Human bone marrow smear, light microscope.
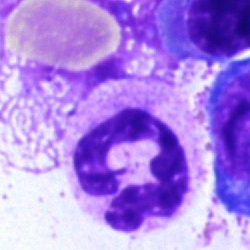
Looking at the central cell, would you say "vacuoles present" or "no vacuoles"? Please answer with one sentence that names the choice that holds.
There is no vacuole to be seen in its cytoplasm.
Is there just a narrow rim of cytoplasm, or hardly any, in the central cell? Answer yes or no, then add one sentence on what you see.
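No. The cytoplasm is abundant and pale pinkish-lilac.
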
